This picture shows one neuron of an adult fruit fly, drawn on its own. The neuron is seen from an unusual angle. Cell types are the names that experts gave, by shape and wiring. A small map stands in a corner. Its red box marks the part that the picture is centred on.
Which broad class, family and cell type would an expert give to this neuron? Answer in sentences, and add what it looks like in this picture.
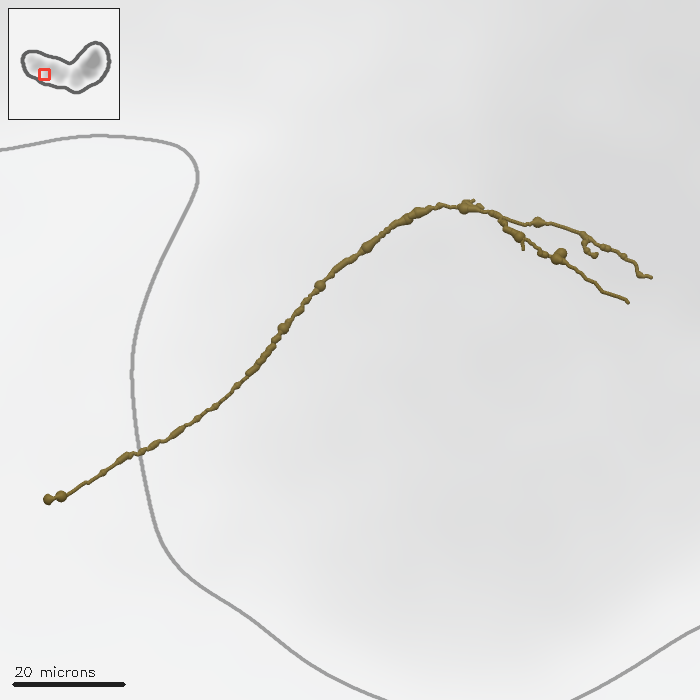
It is a sensory neuron entering the nerve cord. The name of its family is class mechanosensory tactile. The cell type is SNta43. The drawing shows no cell body. From left to right in the picture it spans about 110 microns. There are a dozen or fewer branch ends.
